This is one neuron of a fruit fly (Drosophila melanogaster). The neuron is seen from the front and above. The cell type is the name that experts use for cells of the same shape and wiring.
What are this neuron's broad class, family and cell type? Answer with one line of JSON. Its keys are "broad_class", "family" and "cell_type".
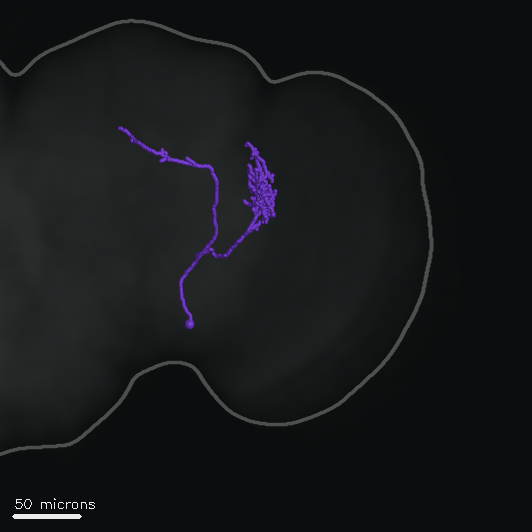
{"broad_class": "visual projection neuron", "family": "LoVP", "cell_type": "LoVP1"}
